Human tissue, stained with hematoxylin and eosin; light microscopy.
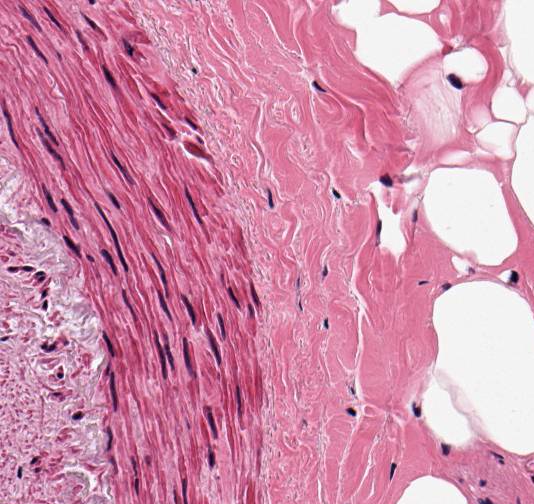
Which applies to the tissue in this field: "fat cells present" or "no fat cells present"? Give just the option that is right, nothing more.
Fat cells present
